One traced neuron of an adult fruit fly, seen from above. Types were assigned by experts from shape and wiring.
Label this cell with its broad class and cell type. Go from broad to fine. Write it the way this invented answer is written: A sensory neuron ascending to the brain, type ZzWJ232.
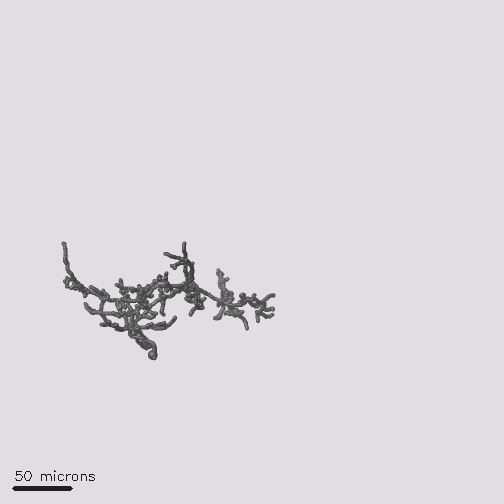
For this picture: A central-brain intrinsic neuron, type PLP218.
